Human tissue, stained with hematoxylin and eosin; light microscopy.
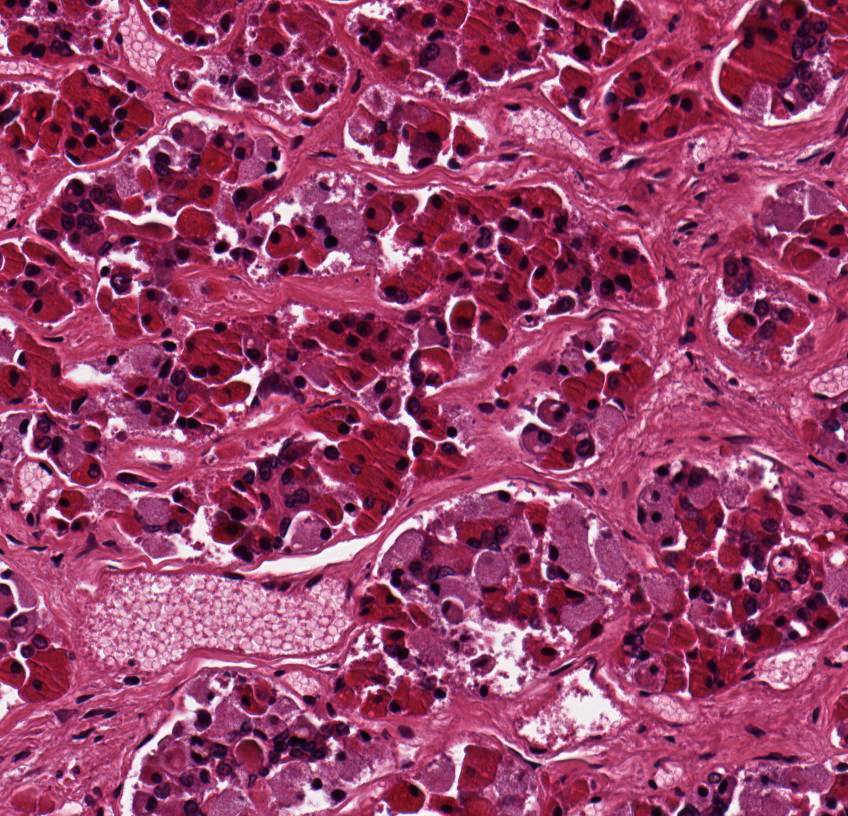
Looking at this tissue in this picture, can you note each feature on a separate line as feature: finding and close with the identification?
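Arrangement: rounded nests and clusters, separated by fibrous bands, across the whole field
Nest cells: many polygonal, with abundant deep red granular cytoplasm
Nuclei: round, dark, mostly one per cell
Bands: pink collagen with thin spindle-shaped nuclei
Name: pituitary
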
